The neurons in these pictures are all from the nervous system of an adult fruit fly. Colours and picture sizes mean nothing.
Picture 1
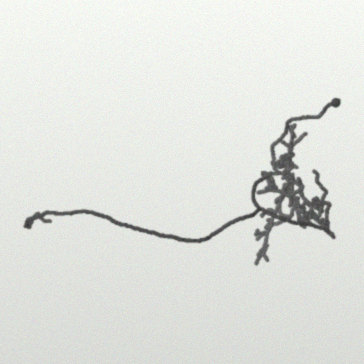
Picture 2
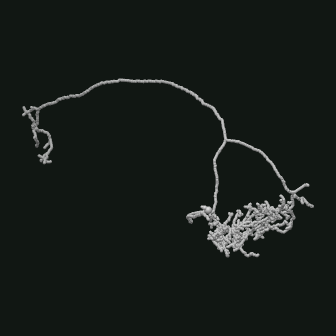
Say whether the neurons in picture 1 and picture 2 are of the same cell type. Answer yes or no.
no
